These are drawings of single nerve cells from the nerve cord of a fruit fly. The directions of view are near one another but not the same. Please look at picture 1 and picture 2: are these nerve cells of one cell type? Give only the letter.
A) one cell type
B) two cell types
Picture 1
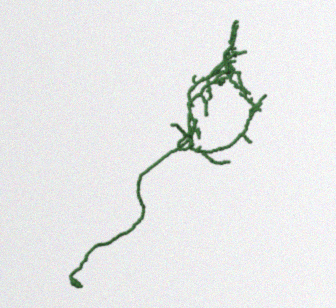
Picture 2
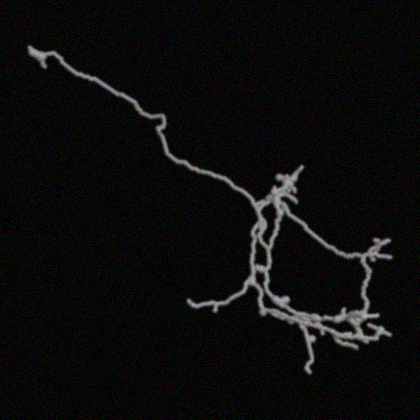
A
